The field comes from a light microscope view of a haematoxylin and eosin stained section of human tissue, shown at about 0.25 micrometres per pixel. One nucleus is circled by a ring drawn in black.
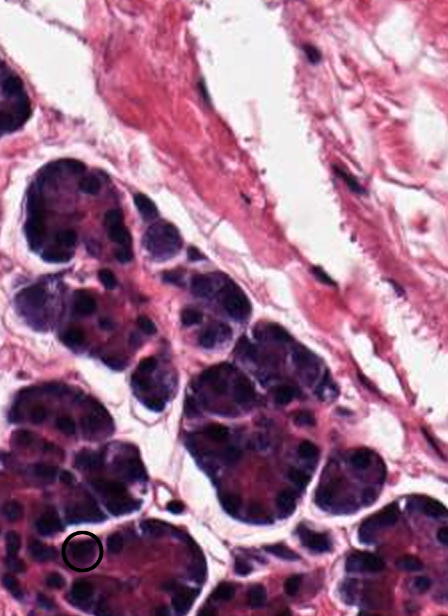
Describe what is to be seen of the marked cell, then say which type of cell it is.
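The cytoplasm is a dense purplish red, and the cell's border with its neighbours is hard to make out. The cell sits tightly packed among similar cells in a cluster, with a thin pale band of tissue separating this cluster from the next one above it. Type of cell: pancreatic acinar cell.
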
